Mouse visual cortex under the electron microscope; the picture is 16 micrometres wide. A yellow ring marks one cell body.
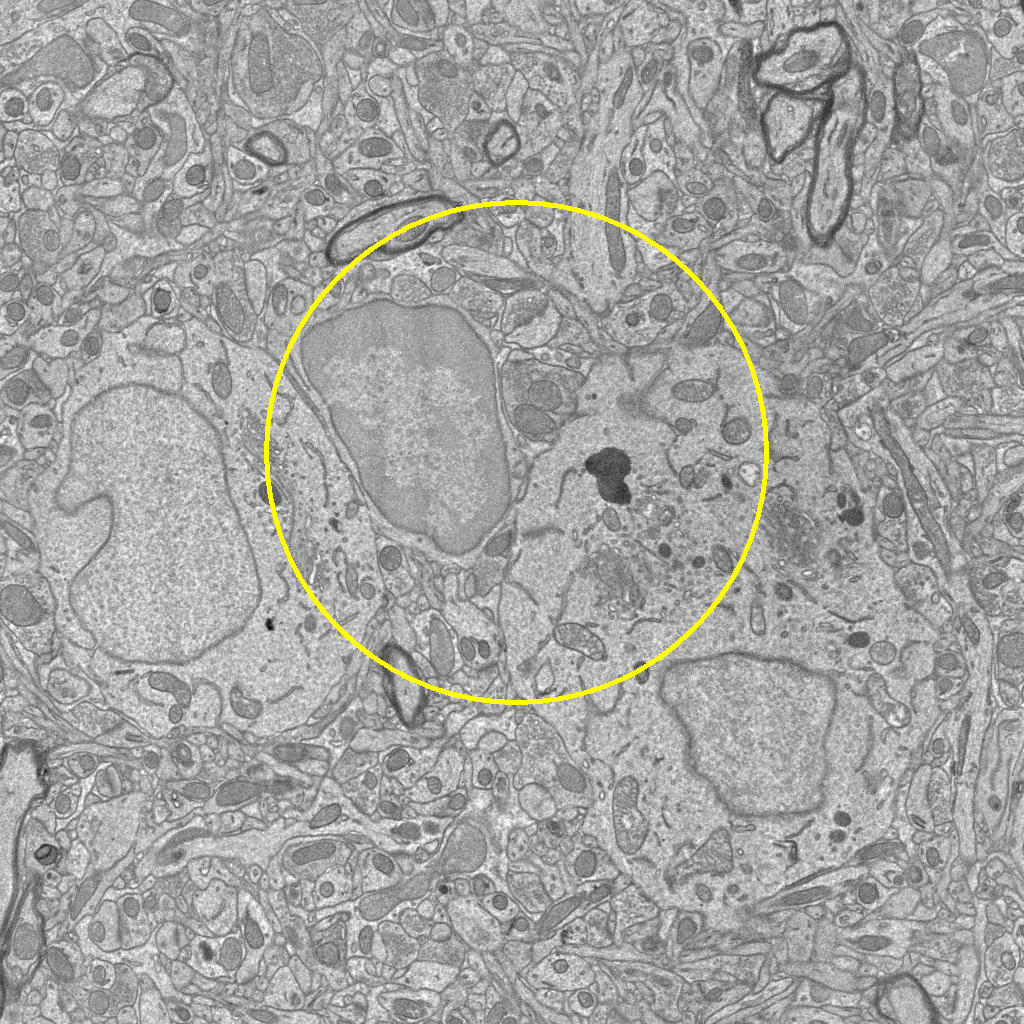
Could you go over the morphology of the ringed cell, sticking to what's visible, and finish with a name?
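Trace the nuclear outline first: it is mostly smooth, with only shallow indentations. Inside, the chromatin is paler and mottled in the centre and darker toward the envelope. No nucleolus is visible in the nucleus. This cell is a microglial cell.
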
